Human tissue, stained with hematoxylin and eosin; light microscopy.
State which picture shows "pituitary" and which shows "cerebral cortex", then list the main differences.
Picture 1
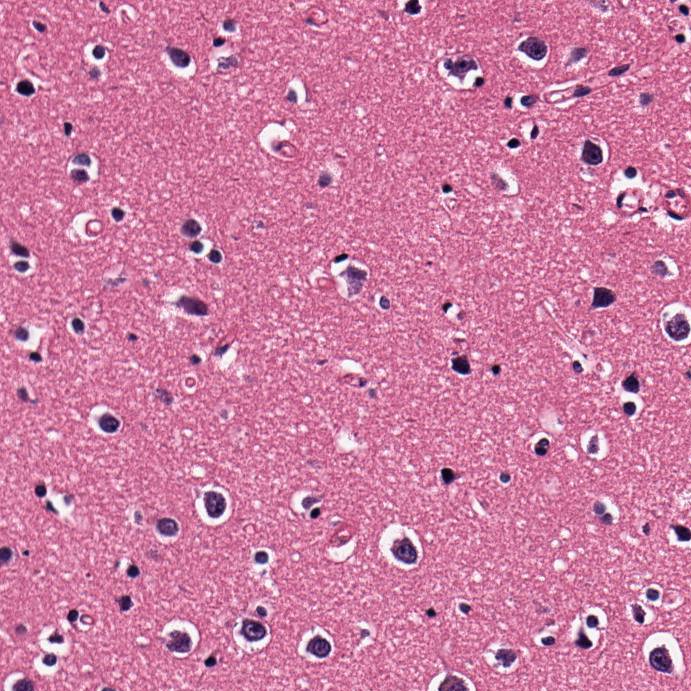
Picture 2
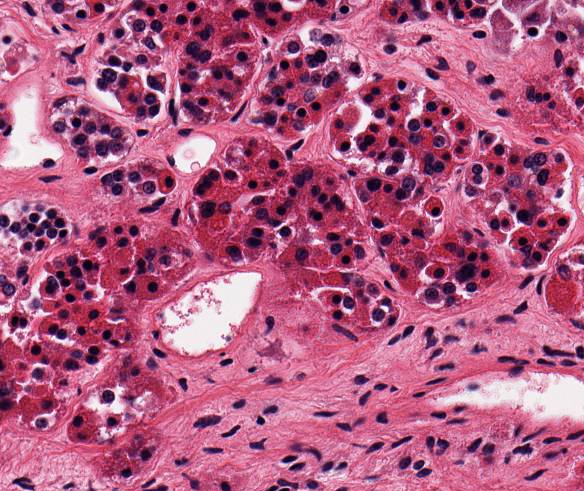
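Cerebral cortex appears in picture 1 and pituitary in picture 2. In the cerebral cortex, cells lie singly across a continuous pink background, forming no glands, layers or other units. Many small, dark, round nuclei without visible cytoplasm are scattered among the larger cells, and a few cells are small, angular and uniformly dark-staining, one just right of centre. The only vessels are thin-walled capillaries, among them an elongated one in the upper right. The pituitary, in contrast, has its cells grouped in rounded nests separated by fibrous septa over the upper two-thirds of the field. Most nest cells have abundant, granular, deeply eosinophilic cytoplasm, with scattered cells of pale, clear or vacuolated cytoplasm among them. Just left of centre, a dilated thin-walled space holds pale pink granular material.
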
